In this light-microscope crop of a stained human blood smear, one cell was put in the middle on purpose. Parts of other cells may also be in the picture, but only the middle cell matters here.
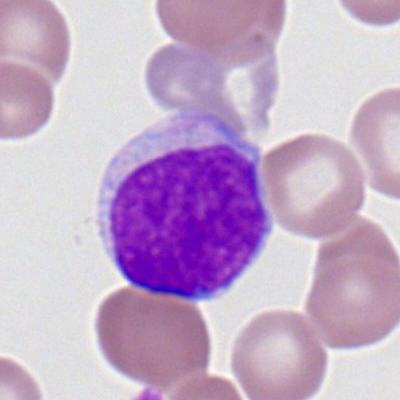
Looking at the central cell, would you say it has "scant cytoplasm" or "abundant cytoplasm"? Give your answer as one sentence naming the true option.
Its nucleus occupies most of the cell.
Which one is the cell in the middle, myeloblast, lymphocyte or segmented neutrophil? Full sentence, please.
The cell featured at the centre of this crop is a myeloblast.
